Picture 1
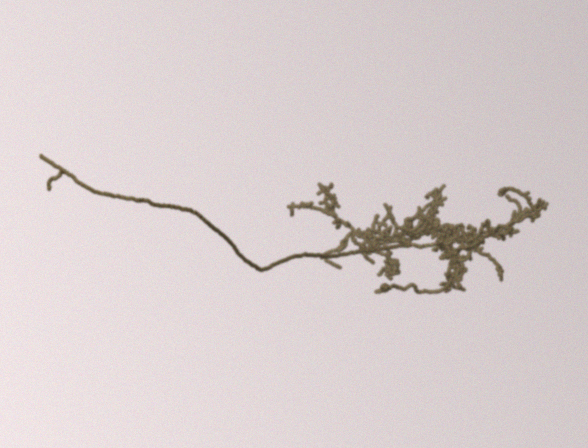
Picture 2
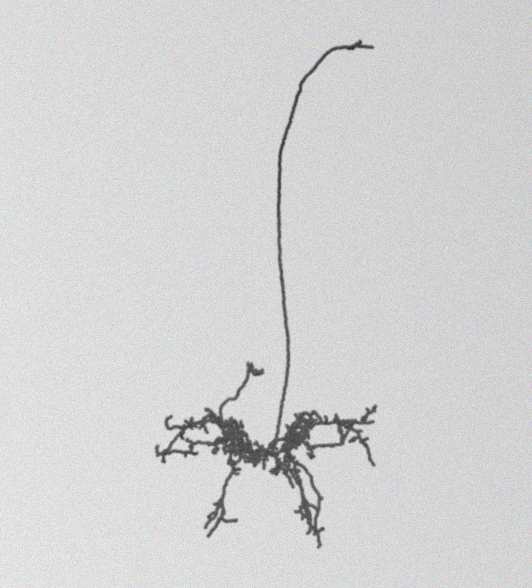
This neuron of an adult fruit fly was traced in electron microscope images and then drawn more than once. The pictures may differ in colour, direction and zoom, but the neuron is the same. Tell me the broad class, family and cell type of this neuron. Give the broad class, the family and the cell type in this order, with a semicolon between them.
ascending neuron; hemilineage 08B; AN08B043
